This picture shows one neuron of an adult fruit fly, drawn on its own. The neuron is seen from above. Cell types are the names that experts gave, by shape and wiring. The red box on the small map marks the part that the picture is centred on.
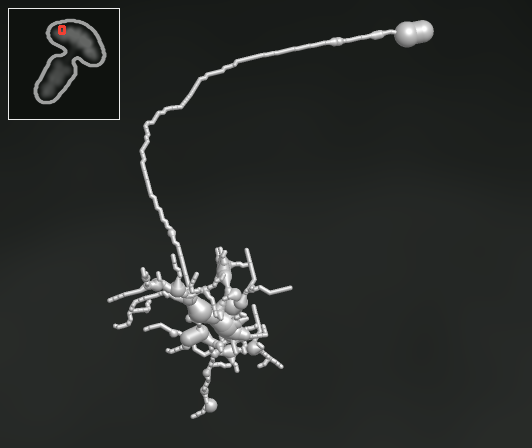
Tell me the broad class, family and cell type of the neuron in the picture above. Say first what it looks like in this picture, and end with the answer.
It lies in the brain. Its cell body lies at the upper right of the picture. Its broad class is optic-lobe intrinsic neuron. The family is Dm. It is of cell type Dm8a.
